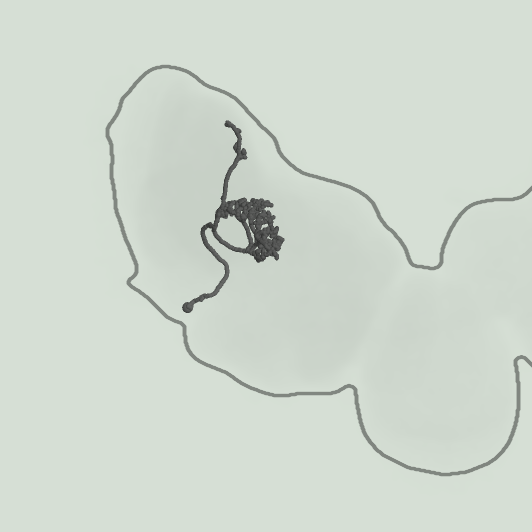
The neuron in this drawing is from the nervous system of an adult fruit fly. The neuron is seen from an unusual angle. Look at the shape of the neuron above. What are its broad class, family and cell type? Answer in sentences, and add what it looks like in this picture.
Its broad class is central-brain intrinsic neuron. Its family is hemilineage LALv1_dorsal. The cell type is FB1I. As drawn here it is taller than it is wide.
